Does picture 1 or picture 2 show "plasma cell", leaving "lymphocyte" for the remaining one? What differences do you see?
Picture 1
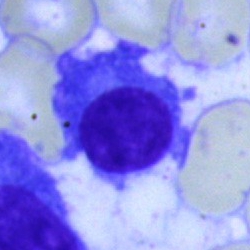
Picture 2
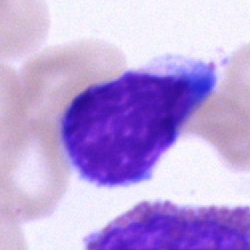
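Plasma cell in picture 1, lymphocyte in picture 2. Cytoplasm, picture 1: deep blue, its rim wider on the upper-left side of the nucleus than on the lower-right, its outer edge ragged and irregular, no granules.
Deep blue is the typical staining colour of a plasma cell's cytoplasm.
Nucleus, picture 2: fills almost the whole cell.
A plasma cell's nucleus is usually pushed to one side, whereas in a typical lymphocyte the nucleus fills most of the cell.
Chromatin: dark purple and dense with only faint mottling in picture 1; dark purple with small paler spots scattered through it in picture 2. Nucleolus, picture 1: none distinct. Shape, picture 2: teardrop, narrowing toward the upper right. Neighbours: part of another nucleated cell at the lower-left corner of picture 1; pale red cells against both the left and right sides of the cell in picture 2.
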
